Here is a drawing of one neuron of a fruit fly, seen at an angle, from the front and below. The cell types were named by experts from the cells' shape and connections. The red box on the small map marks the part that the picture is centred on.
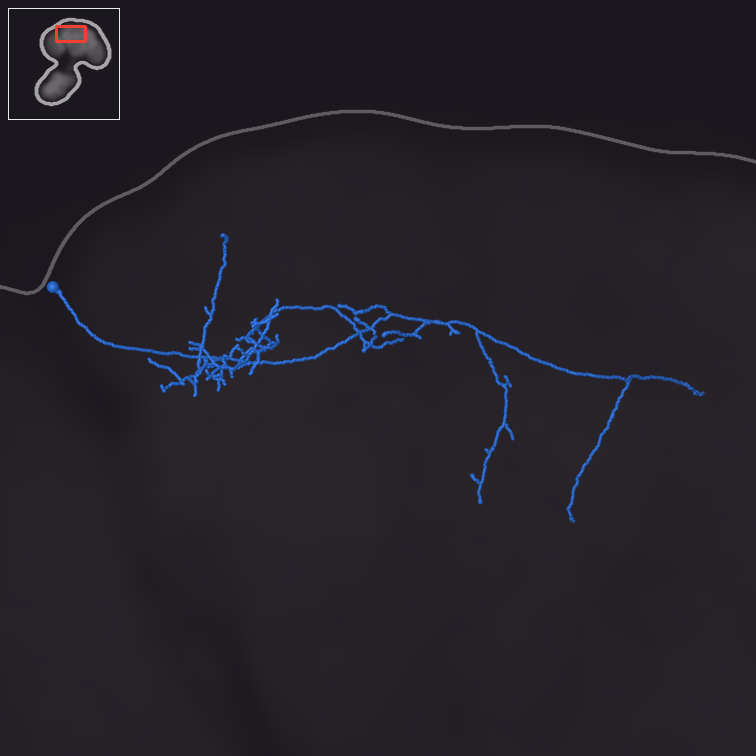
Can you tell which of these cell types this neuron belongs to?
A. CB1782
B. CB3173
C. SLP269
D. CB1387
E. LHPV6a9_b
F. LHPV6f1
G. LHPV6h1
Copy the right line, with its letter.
F. LHPV6f1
